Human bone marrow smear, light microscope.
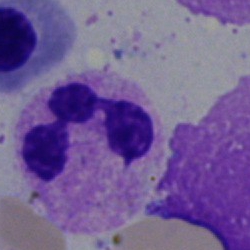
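Segmented neutrophil in the middle of the smear. See how the nucleus splits into three lobes, with coarsely clumped, dark purple chromatin. There's plenty of pale pinkish-lilac cytoplasm around it, evenly filled with fine granules.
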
